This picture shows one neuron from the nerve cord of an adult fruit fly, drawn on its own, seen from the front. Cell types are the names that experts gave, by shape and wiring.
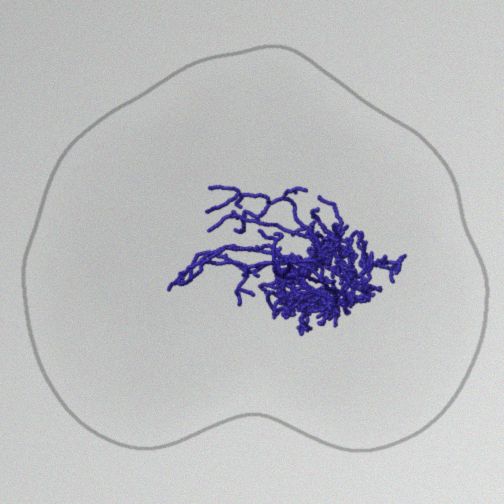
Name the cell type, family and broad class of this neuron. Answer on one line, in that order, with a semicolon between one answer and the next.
AN01B005; hemilineage 01B; ascending neuron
